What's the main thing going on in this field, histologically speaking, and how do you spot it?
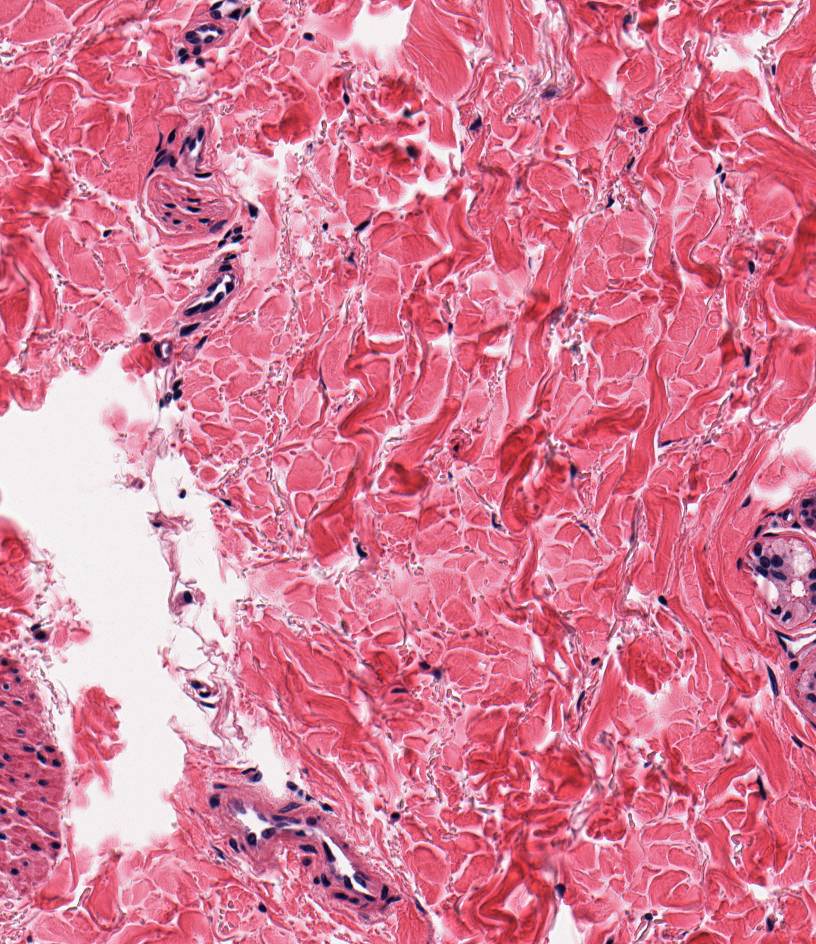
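Main tissue in field: dermis. Thick, deeply eosinophilic collagen bundles, closely packed, fill most of the field. Planes mixed: some bundles polygonal in cross-section, others wavy longitudinal strands. Sparse small, dark, elongated nuclei between bundles. No adipocytes.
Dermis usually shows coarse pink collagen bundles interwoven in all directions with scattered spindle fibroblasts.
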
